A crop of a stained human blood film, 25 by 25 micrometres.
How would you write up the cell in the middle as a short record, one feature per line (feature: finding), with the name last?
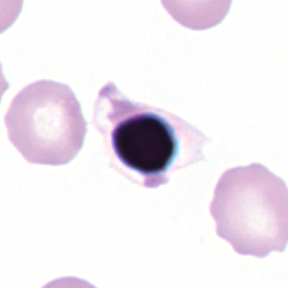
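Chromatin: very dense, almost uniformly dark, no visible pattern
Nucleoli: none visible
Cytoplasm: pale pink, close in tint to the surrounding red cells
Granules: none in the cytoplasm
Name: normoblast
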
